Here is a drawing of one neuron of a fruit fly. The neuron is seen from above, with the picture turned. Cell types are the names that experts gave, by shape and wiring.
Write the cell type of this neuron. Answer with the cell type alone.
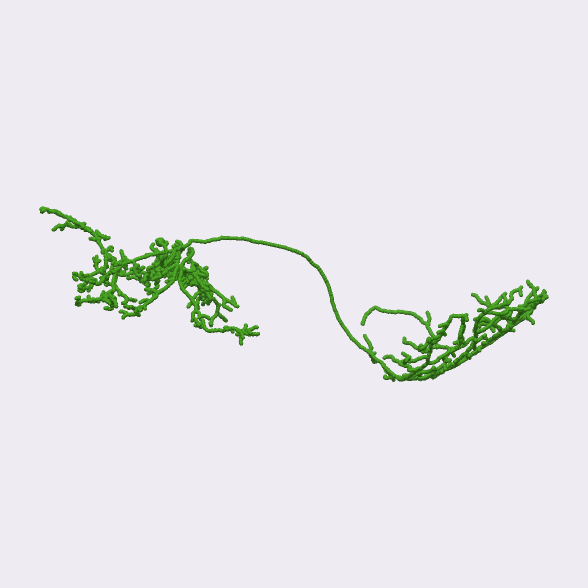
MeVC3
